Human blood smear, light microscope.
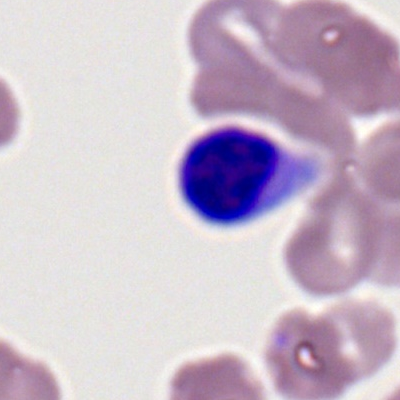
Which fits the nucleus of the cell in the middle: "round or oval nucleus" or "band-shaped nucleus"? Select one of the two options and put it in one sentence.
A nucleus forming one compact round or oval mass is found in this cell.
